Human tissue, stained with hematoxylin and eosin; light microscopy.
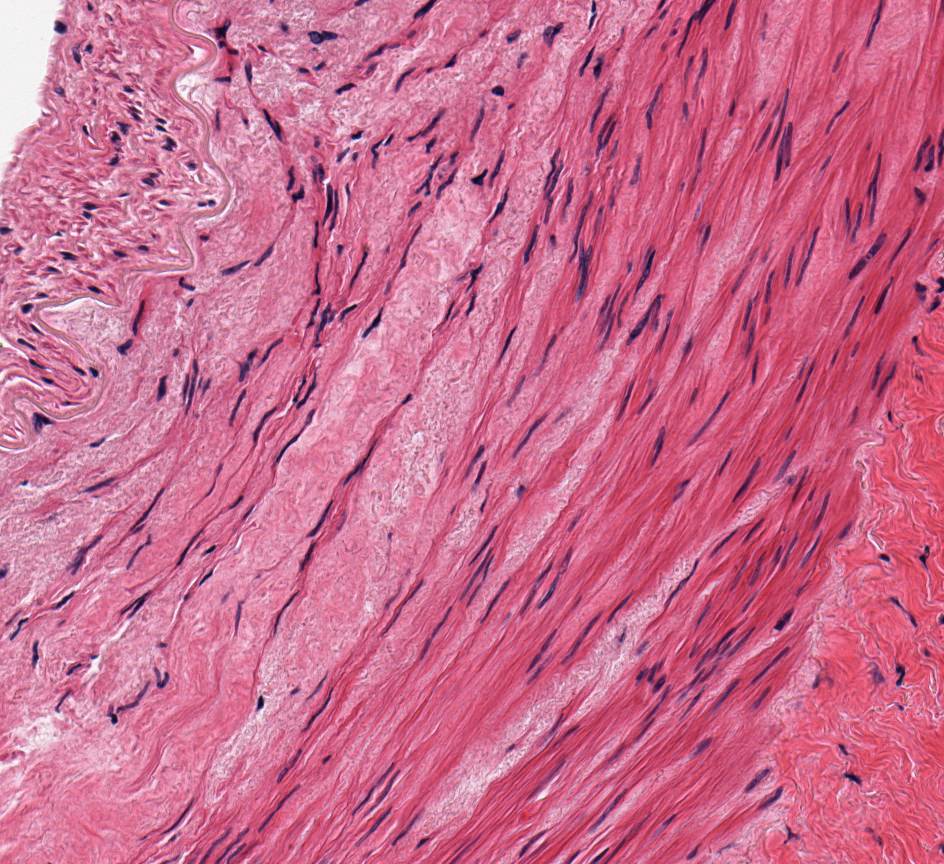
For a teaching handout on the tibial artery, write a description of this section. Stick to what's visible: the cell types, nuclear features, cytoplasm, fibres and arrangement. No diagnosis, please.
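Smooth muscle cells in parallel bundles, running diagonally from lower left to upper right across most of the field. Nuclei elongated, spindle-shaped, lying lengthwise along the fibres. Cytoplasm of the bundles deep pink-red. Upper left: a thin, glassy, wavy pink band running down.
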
